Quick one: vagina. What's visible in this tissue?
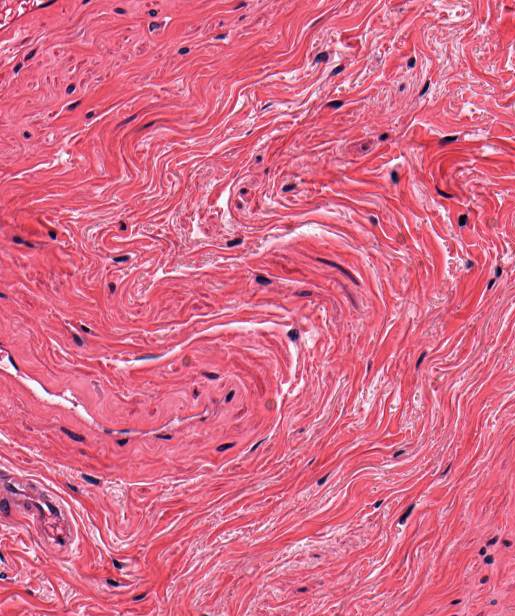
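You'll notice the whole field is taken up by fibre bundles running in wavy, swirling directions. There aren't many nuclei, just a sparse scattering between the bundles, and most are small, dark and elongated or oval. Around those nuclei the cells show no distinct cytoplasm.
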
